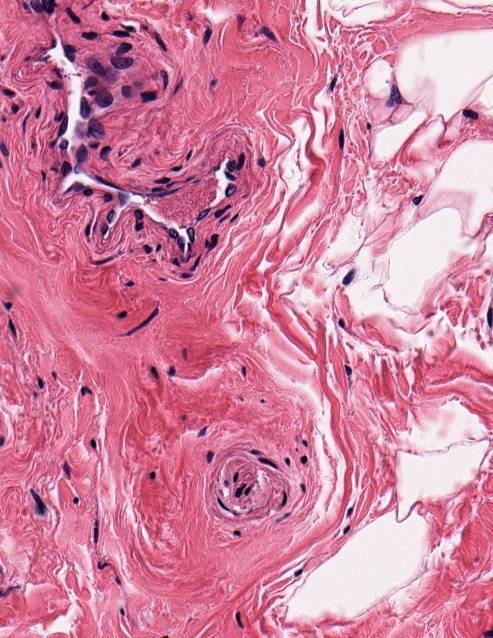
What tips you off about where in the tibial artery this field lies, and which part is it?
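Tunica adventitia makes up this field. Dense pink collagen occupies most of it, holding sparse, scattered, dark spindle-shaped nuclei.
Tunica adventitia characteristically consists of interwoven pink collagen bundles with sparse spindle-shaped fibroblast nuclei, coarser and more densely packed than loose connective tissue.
Near the lower centre, concentric collagen layers wrap a small round structure containing a few nuclei.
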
